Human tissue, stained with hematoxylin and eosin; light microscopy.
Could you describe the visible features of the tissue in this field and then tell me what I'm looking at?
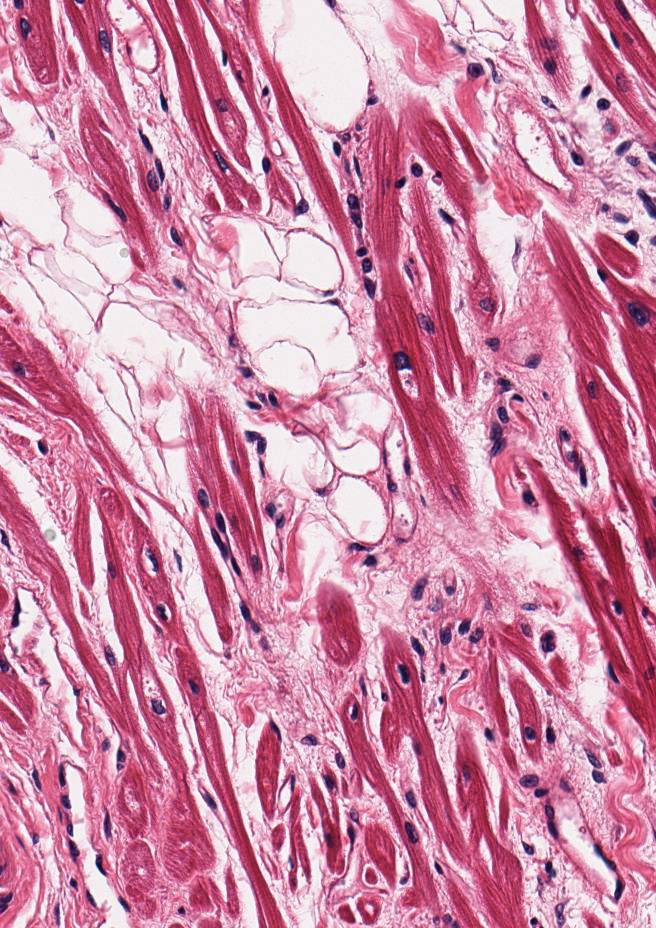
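Let me see: single oval nuclei sit centrally within the muscle fibres, not at their edges. Many small dark nuclei, oval to spindle-shaped, are scattered in the connective tissue between fibres. In the upper centre there's a small cluster of empty, thin-walled polygonal fat cells. Near the bottom some fibres are cut across, so they appear as rounded pink profiles. This is the atrial appendage of the heart.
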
